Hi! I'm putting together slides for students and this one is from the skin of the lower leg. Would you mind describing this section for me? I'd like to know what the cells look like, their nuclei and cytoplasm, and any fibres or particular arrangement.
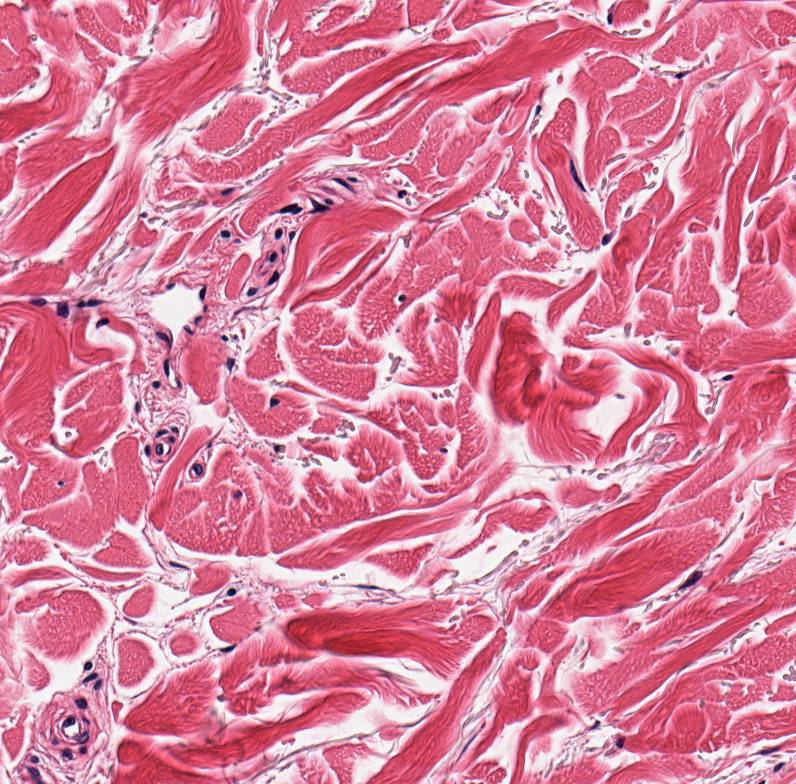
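So, the muscle fibres run in many directions; bundles cut lengthwise, obliquely and across lie intermingled throughout. Their cytoplasm is deeply eosinophilic, pink. Nuclei are sparse, small and dark, leaving wide stretches of pink fibre without one. And toward the left, in the connective tissue, small vessels with round lumens, one of them in the lower left corner.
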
